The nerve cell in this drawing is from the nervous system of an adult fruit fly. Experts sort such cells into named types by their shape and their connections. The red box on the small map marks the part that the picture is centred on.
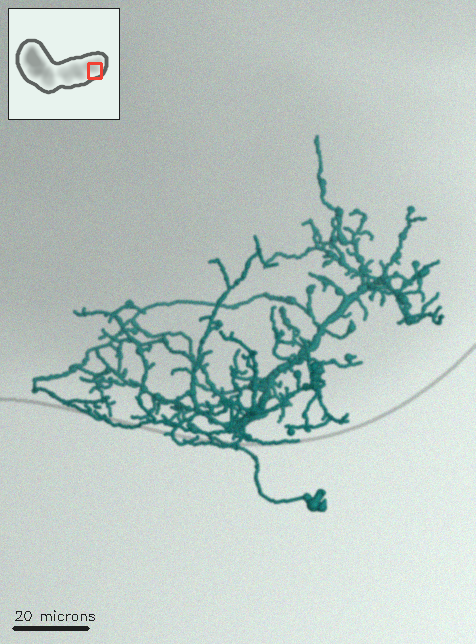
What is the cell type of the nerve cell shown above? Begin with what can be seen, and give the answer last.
From left to right in the picture it spans about 110 microns. In this view it is about as wide as it is tall. Its broad class is nerve-cord intrinsic neuron. The cell type is IN16B074.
